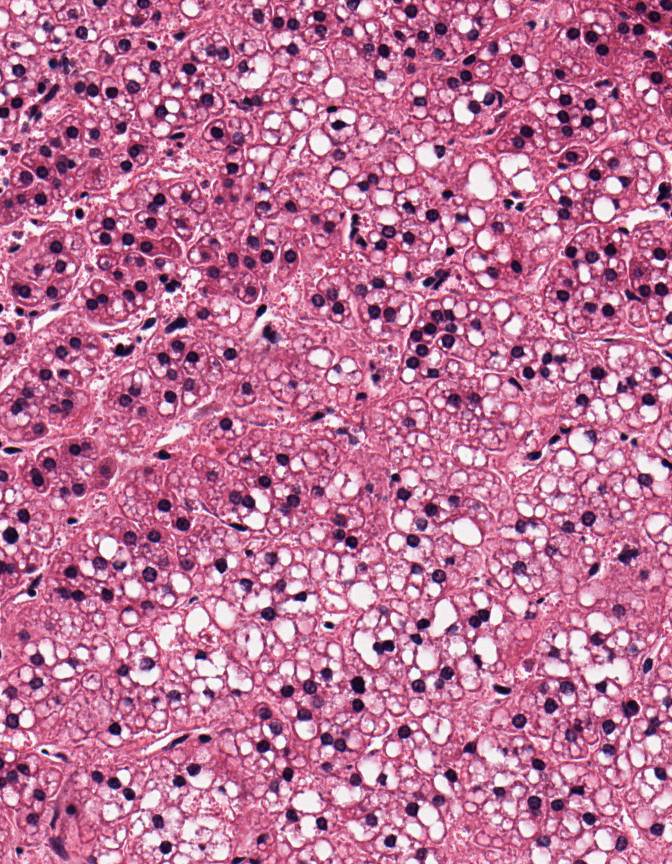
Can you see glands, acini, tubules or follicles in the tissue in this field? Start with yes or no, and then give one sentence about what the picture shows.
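No. No gland lumens or tubules are formed anywhere in the field.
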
